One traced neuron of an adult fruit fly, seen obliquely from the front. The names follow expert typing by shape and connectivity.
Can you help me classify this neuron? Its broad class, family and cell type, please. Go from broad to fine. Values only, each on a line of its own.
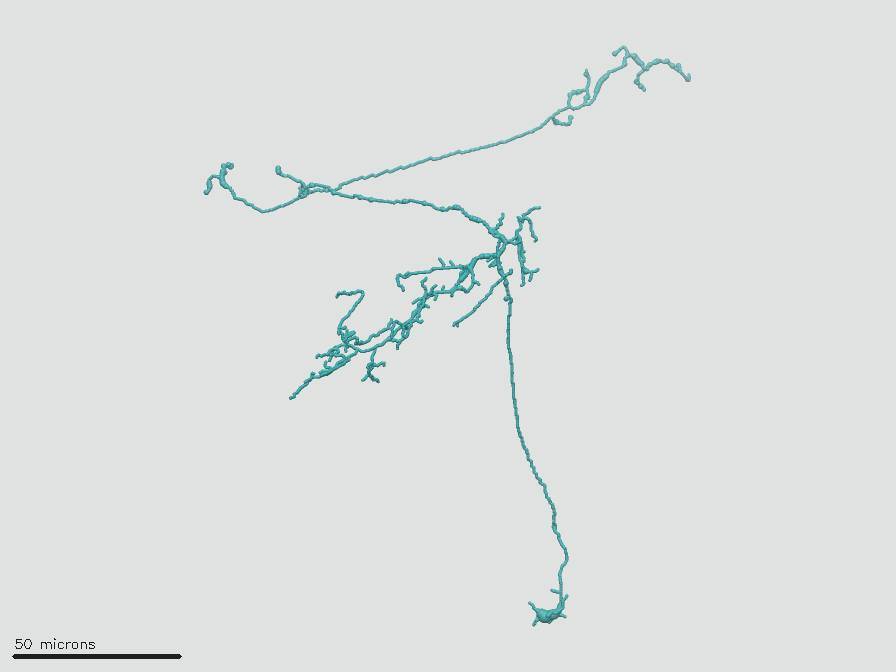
nerve-cord intrinsic neuron
hemilineage 06A
IN06A067_a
